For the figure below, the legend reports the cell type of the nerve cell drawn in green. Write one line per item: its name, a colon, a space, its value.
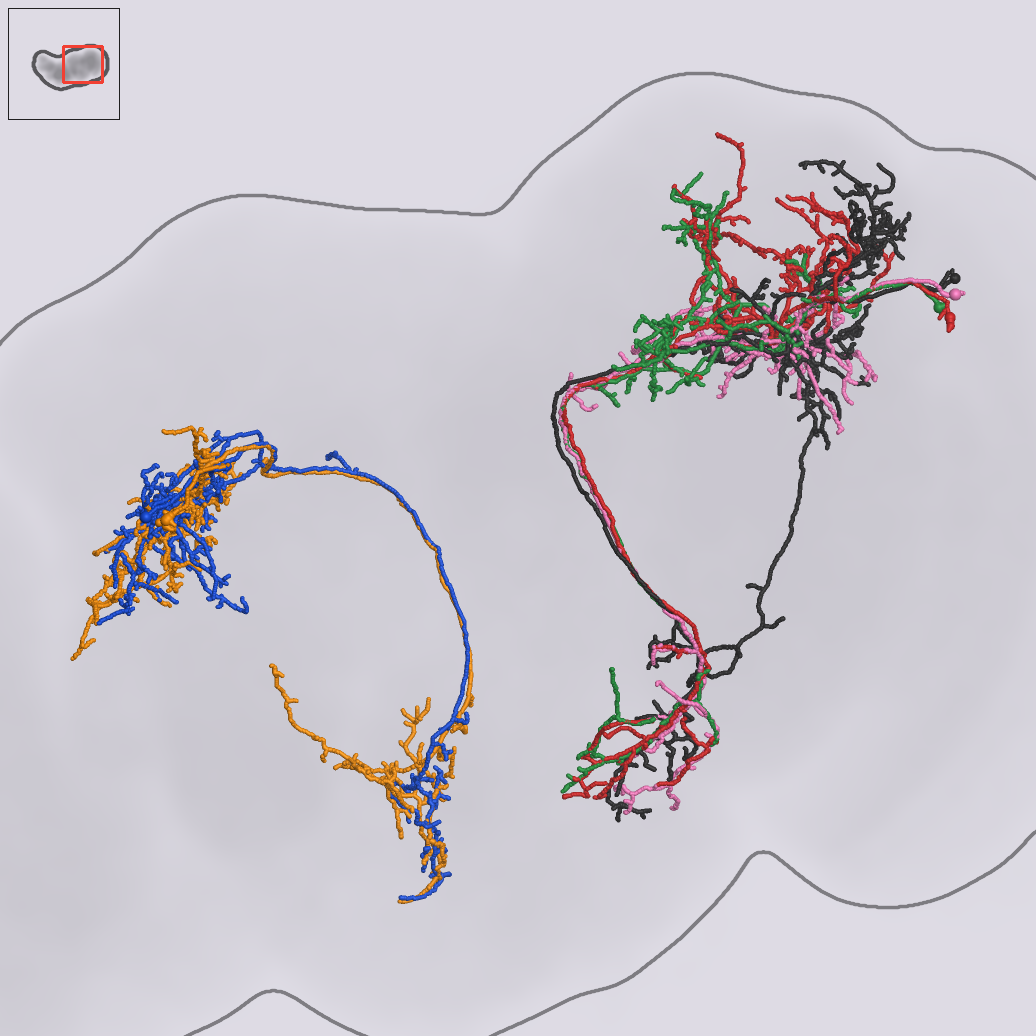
cell type: LHAD2c1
